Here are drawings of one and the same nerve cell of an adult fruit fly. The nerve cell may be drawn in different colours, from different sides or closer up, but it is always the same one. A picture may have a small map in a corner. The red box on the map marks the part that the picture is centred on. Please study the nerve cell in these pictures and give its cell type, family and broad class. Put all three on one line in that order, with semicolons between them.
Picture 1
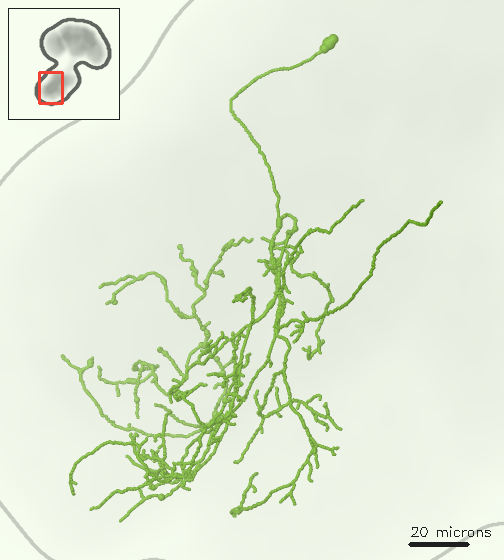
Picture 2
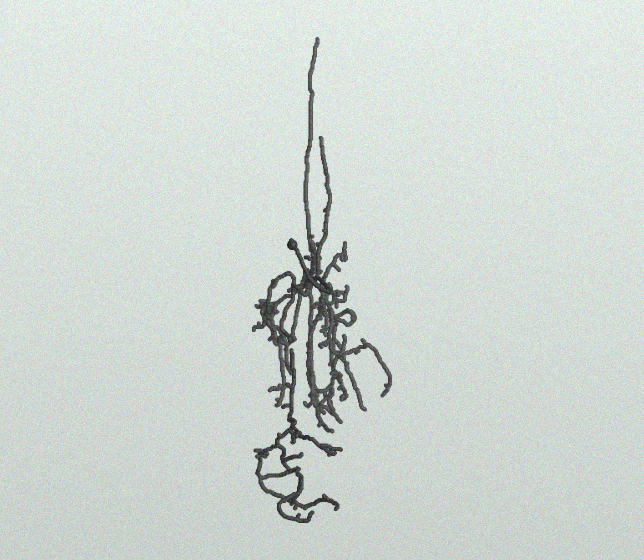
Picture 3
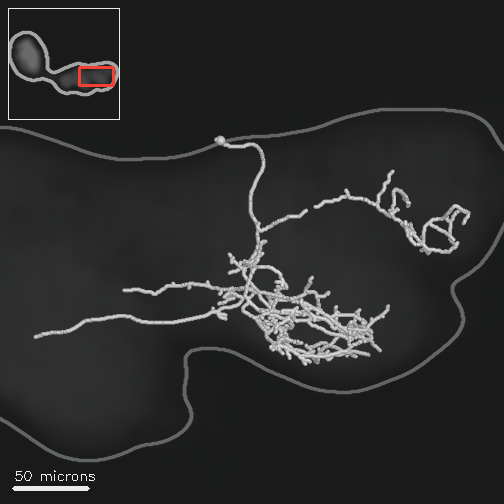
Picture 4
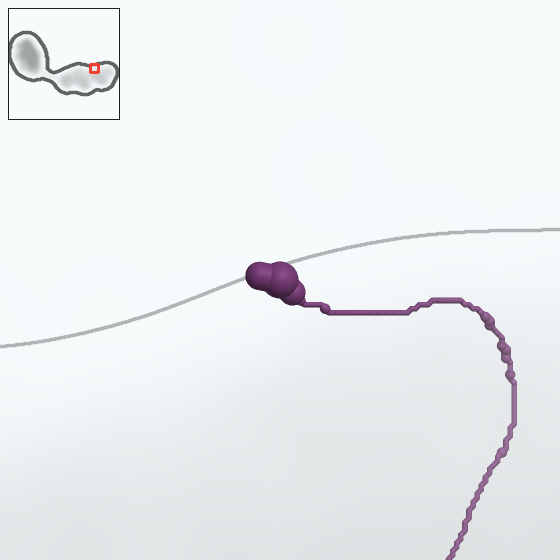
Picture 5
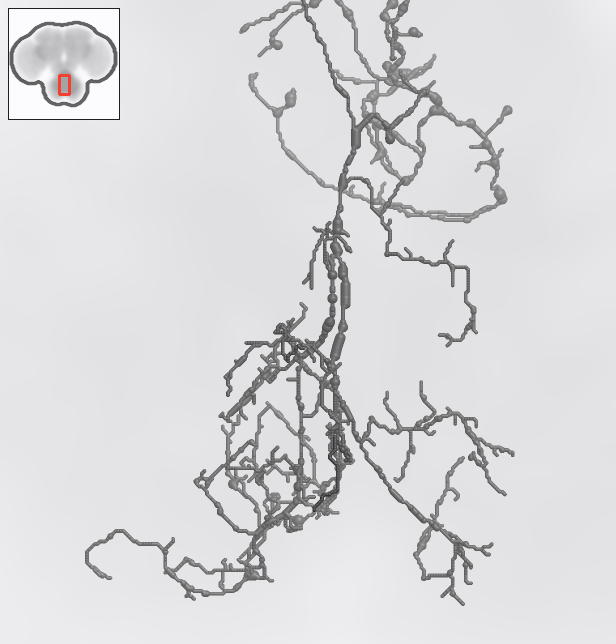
IN23B042; hemilineage 23B; nerve-cord intrinsic neuron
